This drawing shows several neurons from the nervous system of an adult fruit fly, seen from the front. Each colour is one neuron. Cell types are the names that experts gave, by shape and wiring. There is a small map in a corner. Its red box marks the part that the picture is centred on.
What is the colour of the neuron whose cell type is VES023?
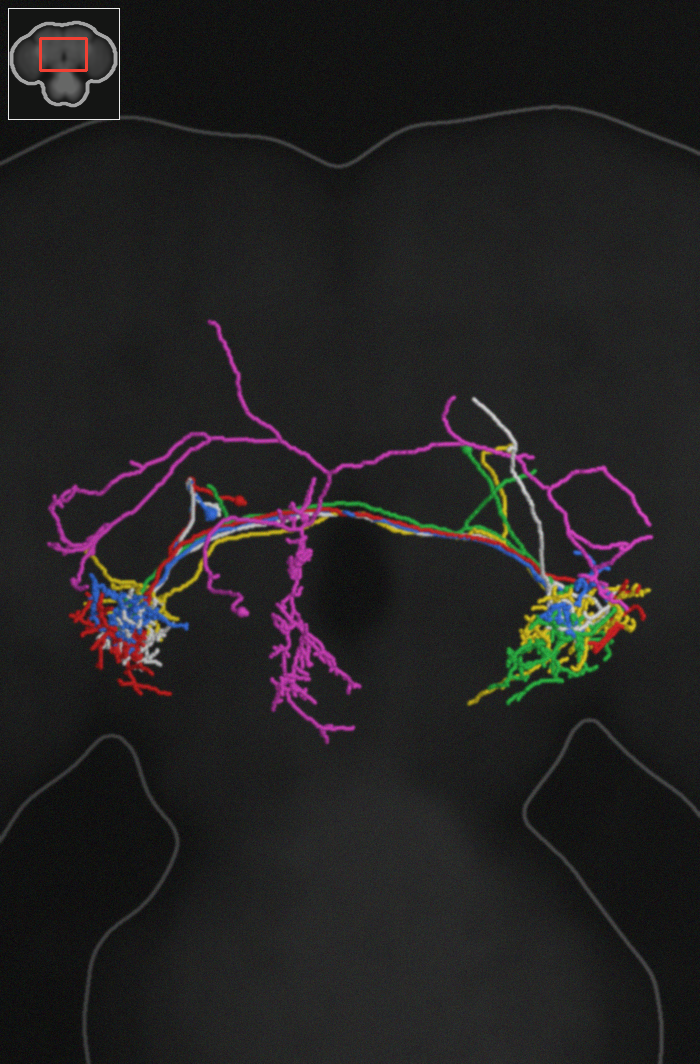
magenta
